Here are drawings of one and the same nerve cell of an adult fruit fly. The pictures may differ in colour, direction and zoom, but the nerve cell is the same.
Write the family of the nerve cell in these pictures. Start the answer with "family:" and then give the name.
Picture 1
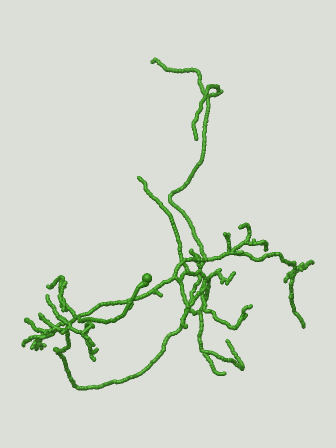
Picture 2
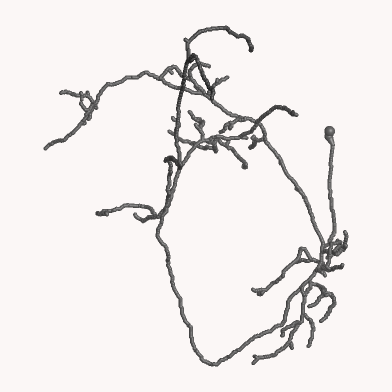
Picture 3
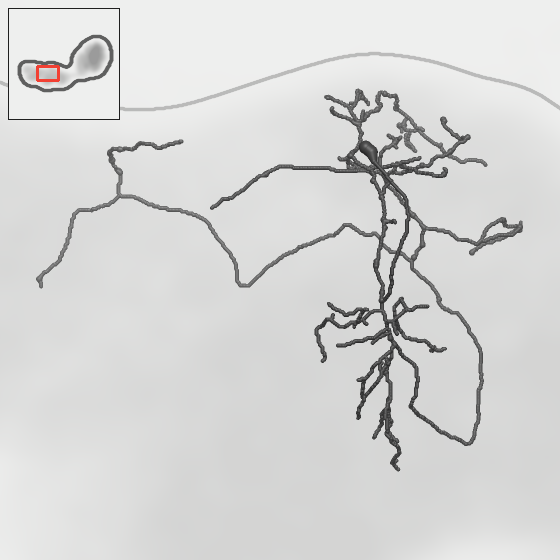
family: hemilineage 17A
